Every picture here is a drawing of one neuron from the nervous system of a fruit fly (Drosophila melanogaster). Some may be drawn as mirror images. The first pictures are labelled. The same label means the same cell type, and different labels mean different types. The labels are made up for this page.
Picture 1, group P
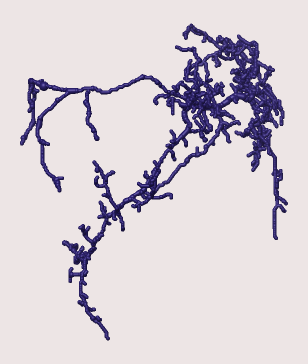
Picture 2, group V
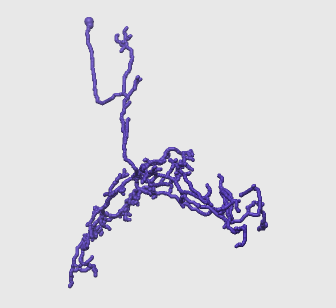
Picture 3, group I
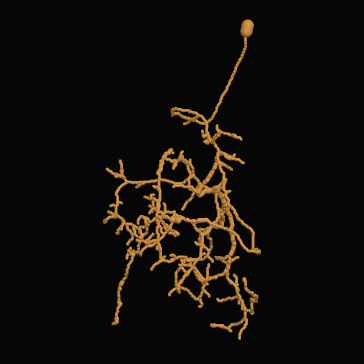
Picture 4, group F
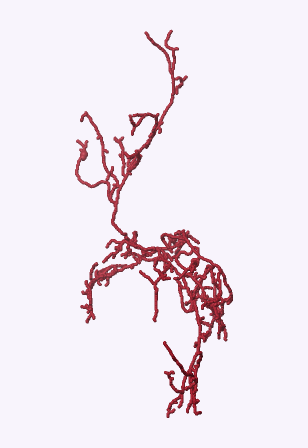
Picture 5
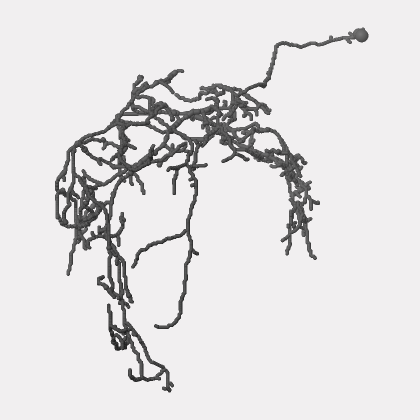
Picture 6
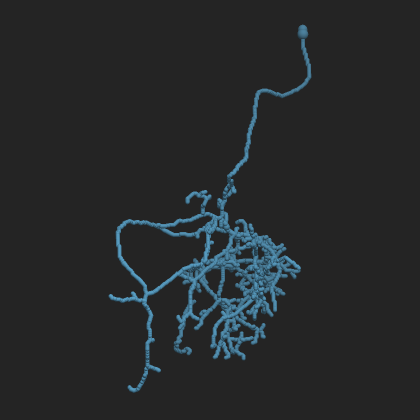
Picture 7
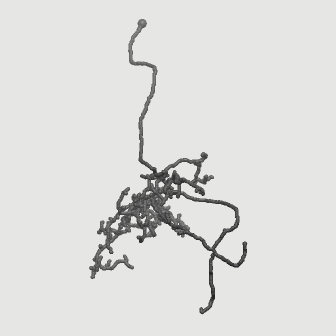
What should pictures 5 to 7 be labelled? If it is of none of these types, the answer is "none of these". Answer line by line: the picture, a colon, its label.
5: group F
6: group V
7: group V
